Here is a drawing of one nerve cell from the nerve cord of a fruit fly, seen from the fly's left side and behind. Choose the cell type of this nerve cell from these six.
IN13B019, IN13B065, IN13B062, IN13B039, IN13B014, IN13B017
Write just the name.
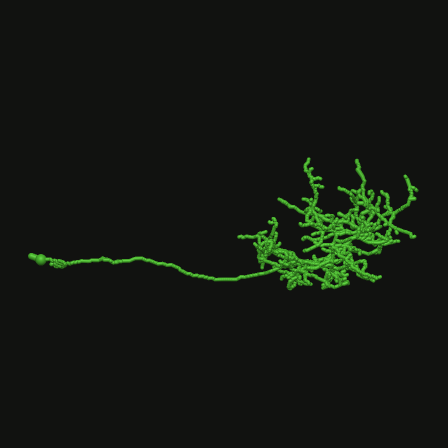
IN13B039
